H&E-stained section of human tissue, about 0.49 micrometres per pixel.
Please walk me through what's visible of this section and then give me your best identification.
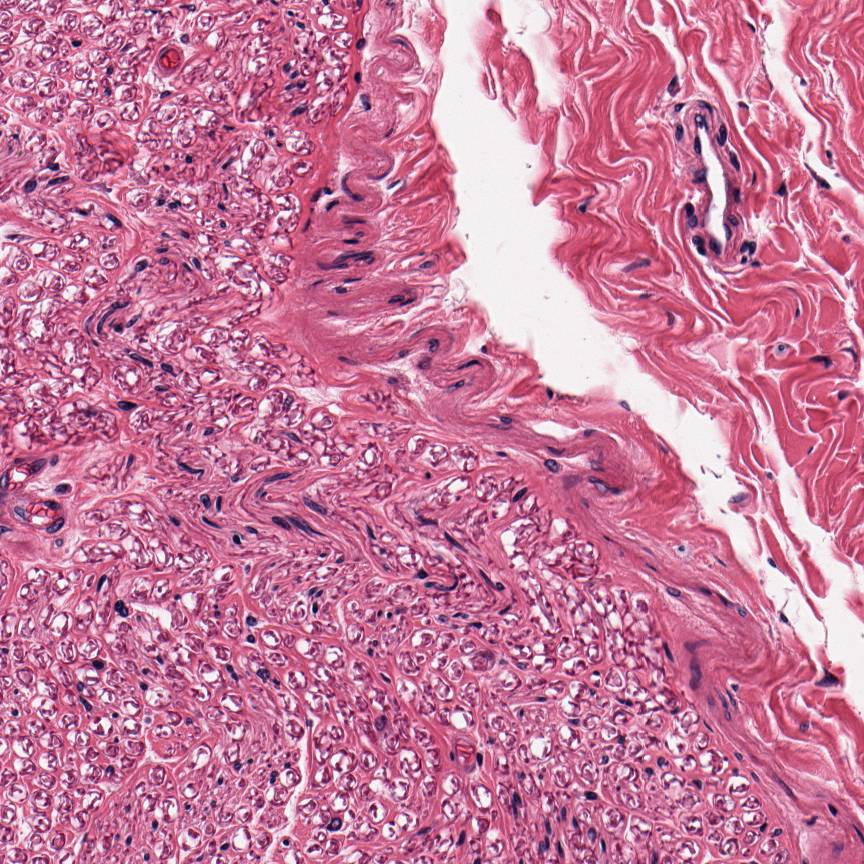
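Densely packed small round profiles fill the left and lower part, I notice. The upper right, by contrast, holds wavy collagen bundles, thick, deeply pink and with few nuclei. Bordering the profiles, a band of wavy fibrous tissue with elongated dark nuclei runs diagonally from top centre toward lower right. This is tibial nerve.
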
